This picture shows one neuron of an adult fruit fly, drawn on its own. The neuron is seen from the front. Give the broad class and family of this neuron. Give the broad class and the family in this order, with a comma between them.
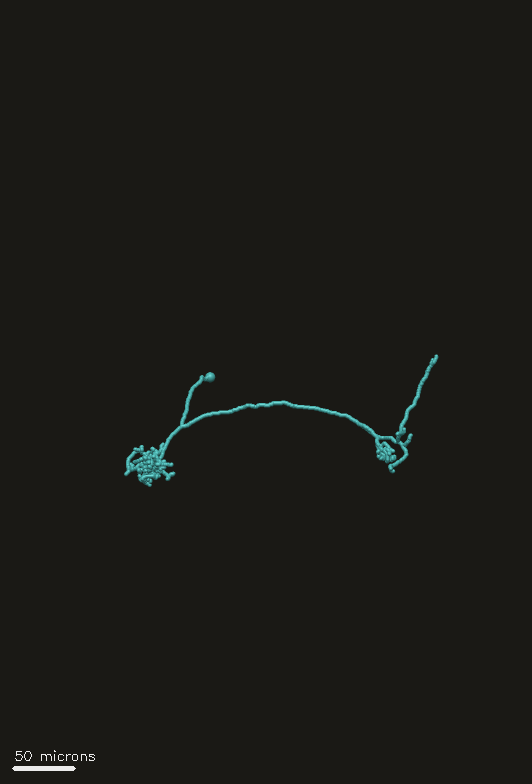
central-brain intrinsic neuron, hemilineage DM6_ventral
